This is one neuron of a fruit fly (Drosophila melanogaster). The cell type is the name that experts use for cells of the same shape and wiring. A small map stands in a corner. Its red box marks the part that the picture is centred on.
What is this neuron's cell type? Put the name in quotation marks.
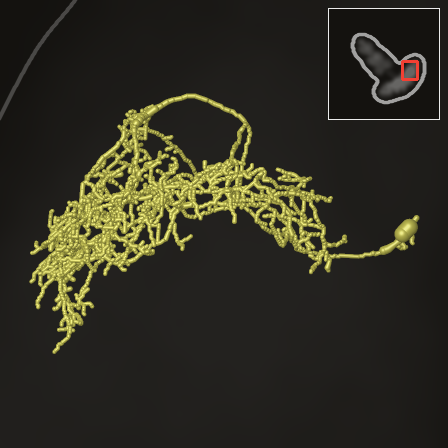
"SLP207"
